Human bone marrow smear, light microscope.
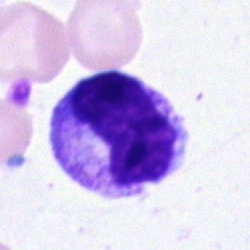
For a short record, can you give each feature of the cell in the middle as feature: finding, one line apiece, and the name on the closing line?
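Outline: roughly round, smooth, as far as I can tell.
Nucleus: one unlobed mass, set upper right.
Nucleolus: none distinct that I can see.
Cytoplasm: fine purplish granules.
Name: metamyelocyte, I'd say.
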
